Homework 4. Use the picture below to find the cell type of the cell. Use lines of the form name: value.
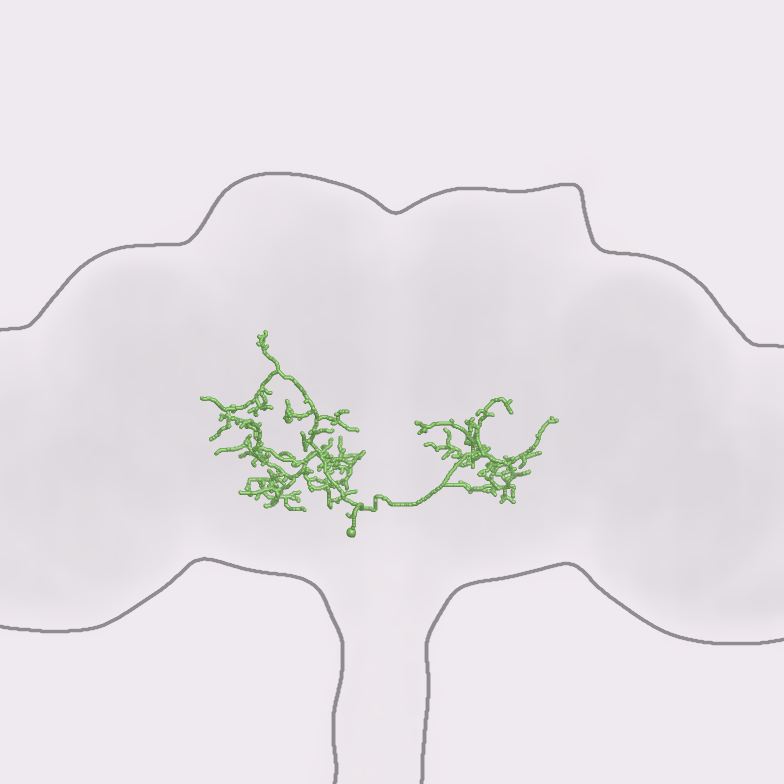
cell type: CB4073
